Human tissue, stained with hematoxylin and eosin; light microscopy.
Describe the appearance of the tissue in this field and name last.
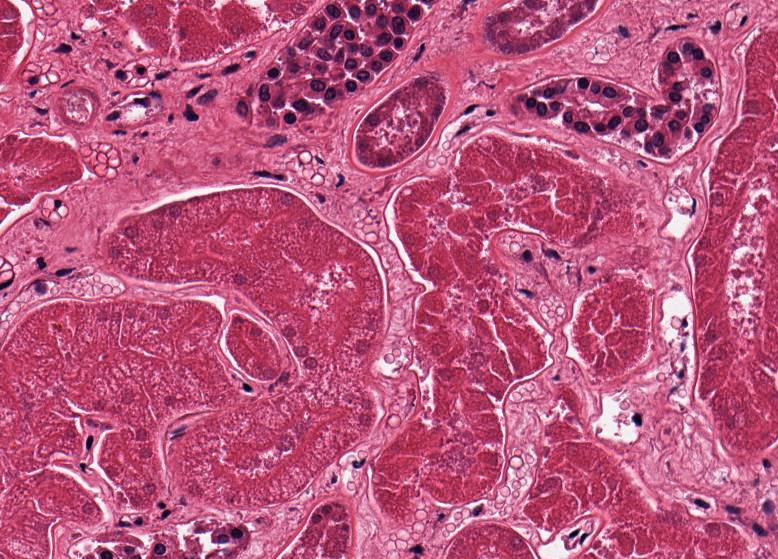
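Large, irregular tubular units packed closely together fill most of the field. Their lining cells have abundant, deeply eosinophilic, granular cytoplasm. Smaller tubules at the top centre and upper right have lining cells with crowded, dark, round nuclei and scant cytoplasm. Small clusters of clear, round vacuoles sit in the stroma between units. This is renal cortex.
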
